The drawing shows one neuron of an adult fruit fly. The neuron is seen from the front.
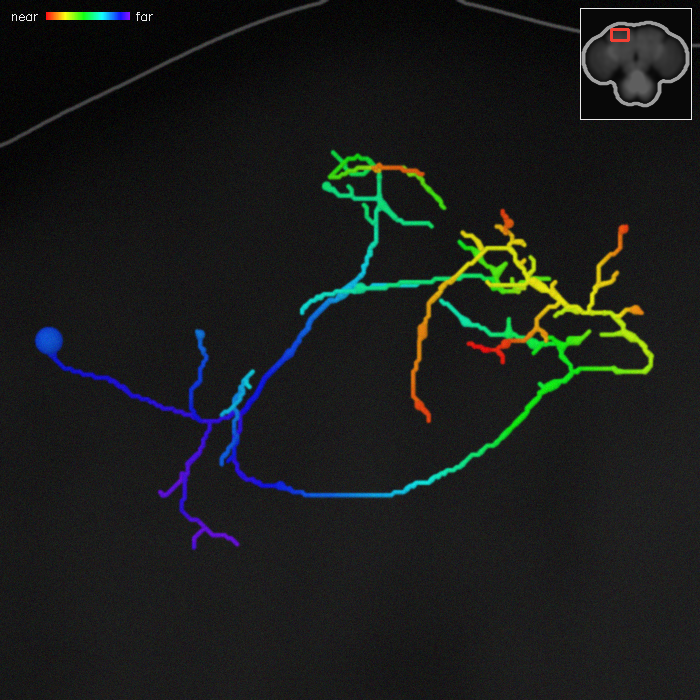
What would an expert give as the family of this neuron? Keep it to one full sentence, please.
The neuron is a member of the hemilineage LHp2 family.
